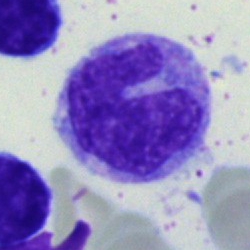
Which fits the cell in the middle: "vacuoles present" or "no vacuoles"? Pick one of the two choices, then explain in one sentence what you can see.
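No vacuoles. No clear vacuoles are seen in the cytoplasm.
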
